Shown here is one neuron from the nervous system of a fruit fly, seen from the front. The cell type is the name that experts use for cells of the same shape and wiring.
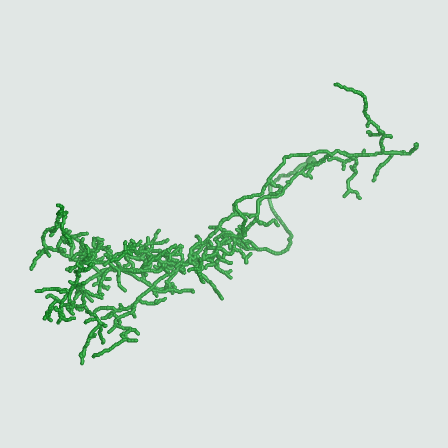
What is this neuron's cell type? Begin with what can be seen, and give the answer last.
The picture shows dozens of branch ends. In this view it is wider than it is tall. Its broad class is central-brain intrinsic neuron. The cell type is PVLP103.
